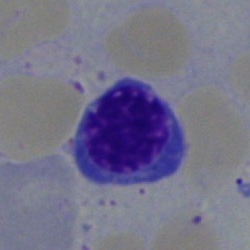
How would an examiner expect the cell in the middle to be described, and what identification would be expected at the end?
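Smooth, roughly rounded outline; no surface projections. Chromatin dark purple and clumped, with paler spots scattered between clumps. Cytoplasm deep blue, forming a rim widest along the lower side. Erythroblast.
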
